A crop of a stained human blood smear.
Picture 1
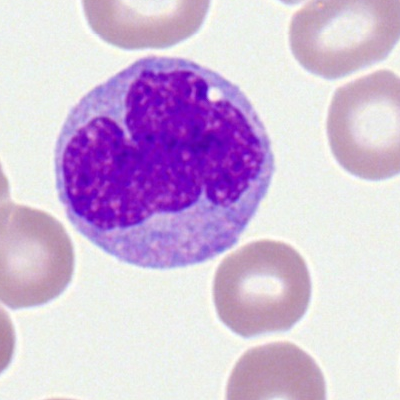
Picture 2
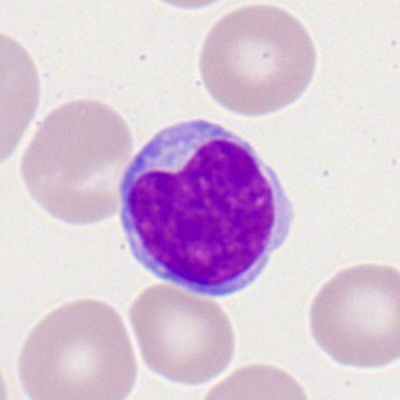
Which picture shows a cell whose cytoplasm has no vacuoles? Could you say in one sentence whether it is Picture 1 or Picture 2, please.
Within the cytoplasm of the cell in picture 2, no vacuoles are present.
